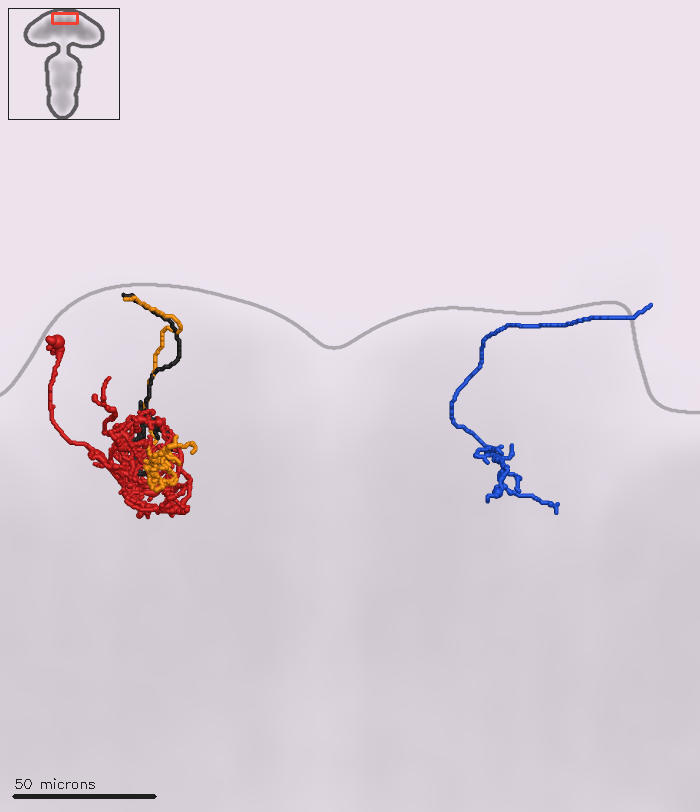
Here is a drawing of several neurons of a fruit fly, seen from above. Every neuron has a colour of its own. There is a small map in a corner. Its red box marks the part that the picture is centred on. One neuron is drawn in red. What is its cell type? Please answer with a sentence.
The cell type is l2LN23.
